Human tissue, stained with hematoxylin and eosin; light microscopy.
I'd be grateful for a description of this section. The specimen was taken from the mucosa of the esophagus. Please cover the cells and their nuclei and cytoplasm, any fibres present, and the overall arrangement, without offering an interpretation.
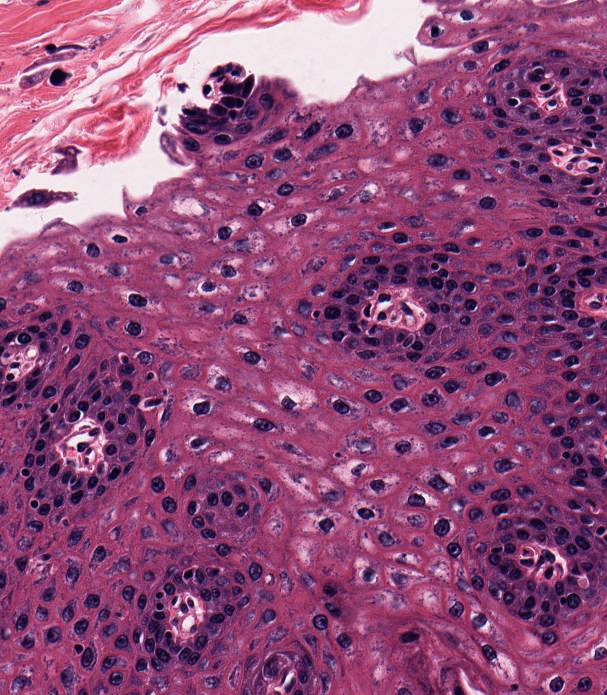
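Small round cores of loose connective tissue, each containing a capillary, lie as scattered islands within the epithelium. Between them the cells are large and polygonal, with abundant pink cytoplasm and distinct borders. Nucleated cells extend to the surface, without a thick layer of anucleate keratin over them. In the upper left corner, wavy pink fibrous strands are separated from the epithelium by white empty space.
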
